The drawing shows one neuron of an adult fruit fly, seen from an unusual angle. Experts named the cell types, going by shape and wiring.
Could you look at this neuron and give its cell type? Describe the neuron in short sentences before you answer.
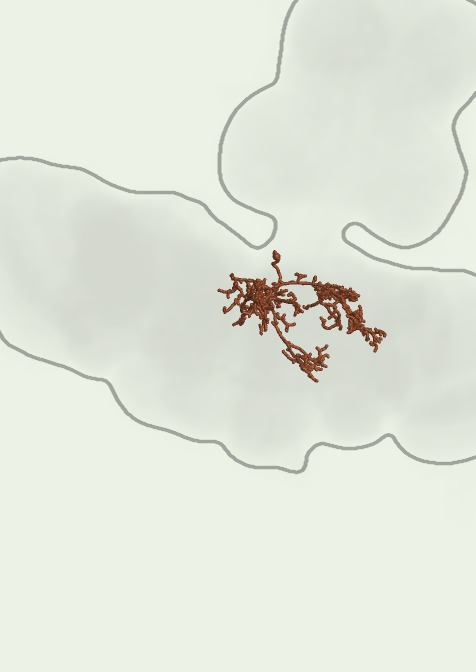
The cell body can be seen in the middle of the picture. In this view it is wider than it is tall. It is a central-brain intrinsic neuron. It is of cell type SMP546.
